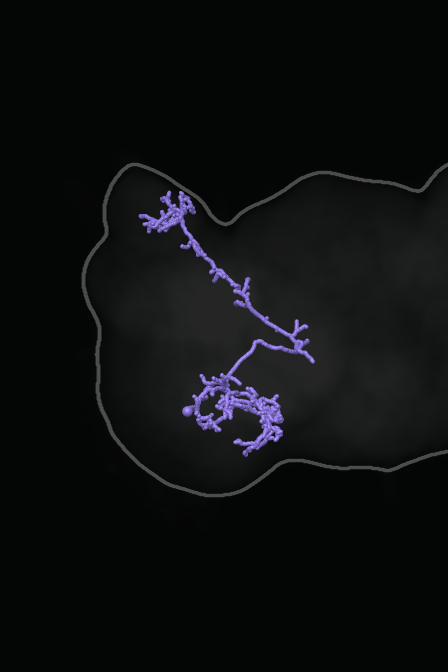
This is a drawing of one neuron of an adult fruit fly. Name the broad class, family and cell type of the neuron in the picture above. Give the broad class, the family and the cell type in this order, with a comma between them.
nerve-cord intrinsic neuron, hemilineage 08B, IN08B062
